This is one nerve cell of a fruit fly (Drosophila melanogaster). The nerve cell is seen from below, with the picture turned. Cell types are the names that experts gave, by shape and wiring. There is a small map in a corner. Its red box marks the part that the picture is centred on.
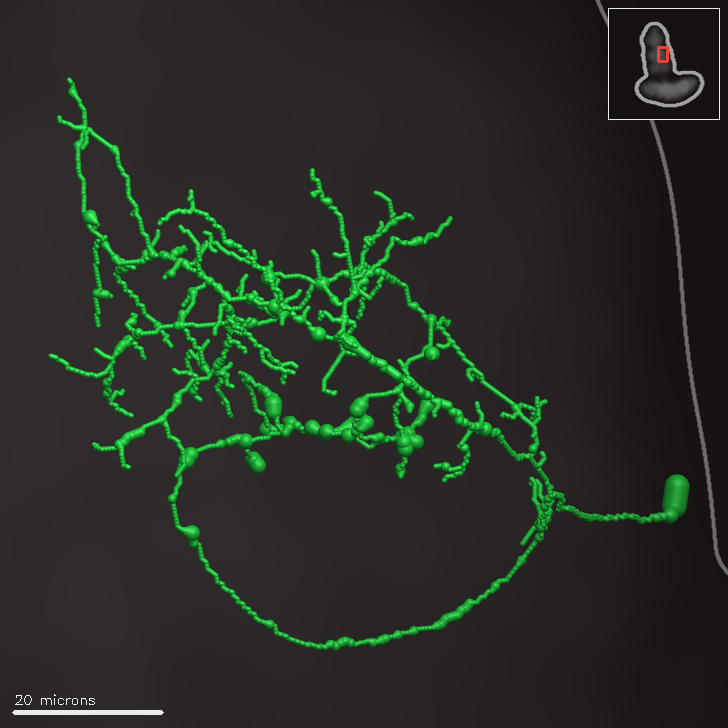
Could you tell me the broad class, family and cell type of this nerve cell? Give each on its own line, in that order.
nerve-cord intrinsic neuron
hemilineage 09A
IN09A084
